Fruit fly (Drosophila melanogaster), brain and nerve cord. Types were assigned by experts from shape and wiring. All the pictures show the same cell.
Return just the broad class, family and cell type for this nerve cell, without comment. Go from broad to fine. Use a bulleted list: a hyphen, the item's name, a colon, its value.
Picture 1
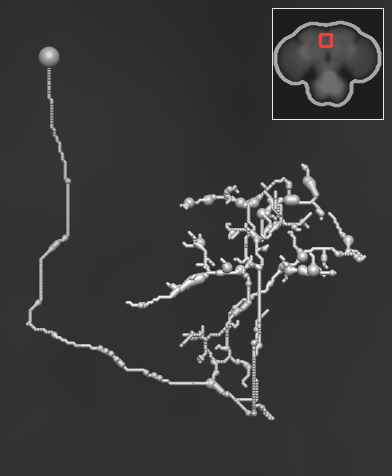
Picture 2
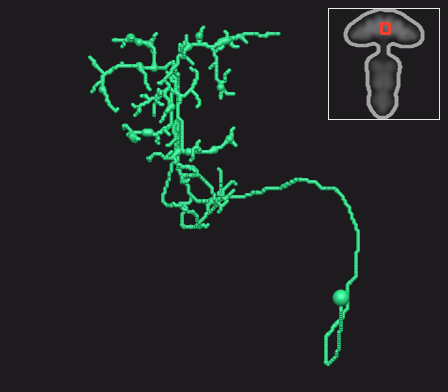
- broad class: central-brain intrinsic neuron
- family: class CX
- cell type: vDeltaE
